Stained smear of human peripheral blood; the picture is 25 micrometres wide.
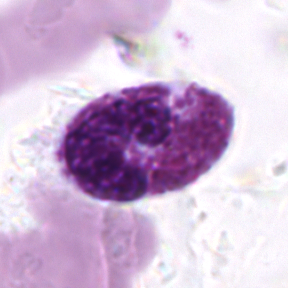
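Eosinophil in a stained peripheral blood smear, the cell in the middle. The cell is oval, wider from side to side than from top to bottom. Its chromatin is dark purple and gathered into coarse clumps. Pale, ragged material borders its left side. Pale pink cells without nuclei lie to the upper left and lower left.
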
